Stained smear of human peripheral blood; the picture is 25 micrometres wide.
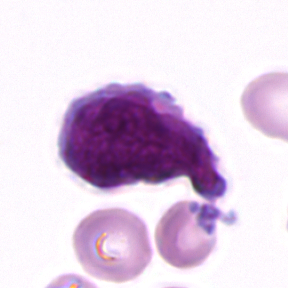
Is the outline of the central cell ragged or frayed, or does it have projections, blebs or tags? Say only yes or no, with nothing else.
Yes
